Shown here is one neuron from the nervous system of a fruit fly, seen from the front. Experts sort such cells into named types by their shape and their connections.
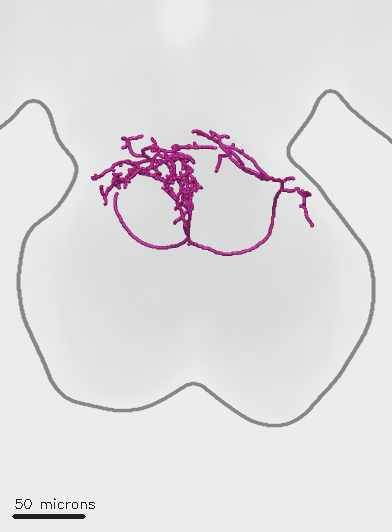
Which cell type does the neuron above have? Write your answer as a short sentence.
The cell type is IN19B070.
